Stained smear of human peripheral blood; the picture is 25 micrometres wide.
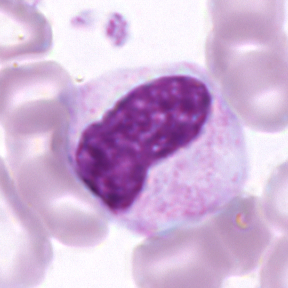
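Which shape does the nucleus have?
Elongated and bean-shaped, about 14 by 8 micrometres, with a shallow indentation facing the main mass of cytoplasm.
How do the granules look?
Fine and pink-red, scattered throughout the abundant, pale lilac-pink cytoplasm.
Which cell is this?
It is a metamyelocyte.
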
